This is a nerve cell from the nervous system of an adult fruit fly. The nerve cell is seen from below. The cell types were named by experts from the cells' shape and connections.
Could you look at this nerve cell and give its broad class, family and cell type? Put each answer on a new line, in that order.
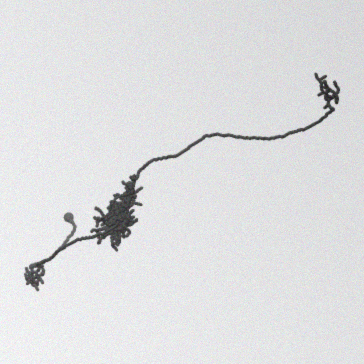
central-brain intrinsic neuron
class CX
PFR_a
